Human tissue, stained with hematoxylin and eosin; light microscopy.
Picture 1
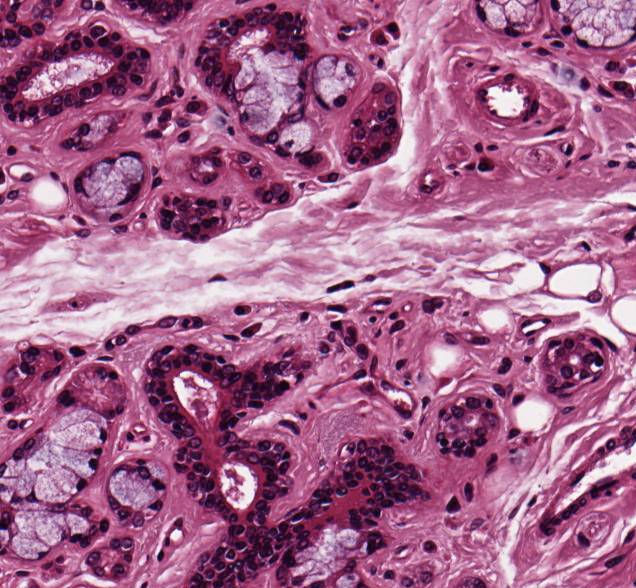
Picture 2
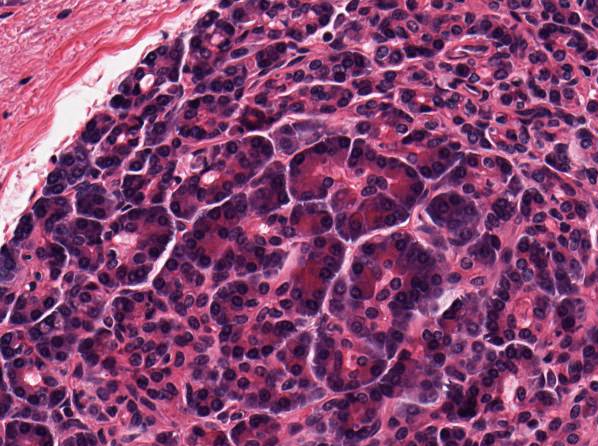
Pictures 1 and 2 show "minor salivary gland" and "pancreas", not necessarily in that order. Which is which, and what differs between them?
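The first is the minor salivary gland; the second, the pancreas. Here a band of fibrous stroma crosses the middle roughly horizontally, with lobules above and below holding mucous and serous units side by side. Mucous acini are pale grey-blue and finely foamy, nuclei at the periphery; serous cells crowd together with small dark round nuclei and pink-purple cytoplasm. In the pancreas, packed epithelial cells in small nests and acinus-like groups, with ample granular purple-to-pink cytoplasm, are parted only by thin, delicate stromal strands.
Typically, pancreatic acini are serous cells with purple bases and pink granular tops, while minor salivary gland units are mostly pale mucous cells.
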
